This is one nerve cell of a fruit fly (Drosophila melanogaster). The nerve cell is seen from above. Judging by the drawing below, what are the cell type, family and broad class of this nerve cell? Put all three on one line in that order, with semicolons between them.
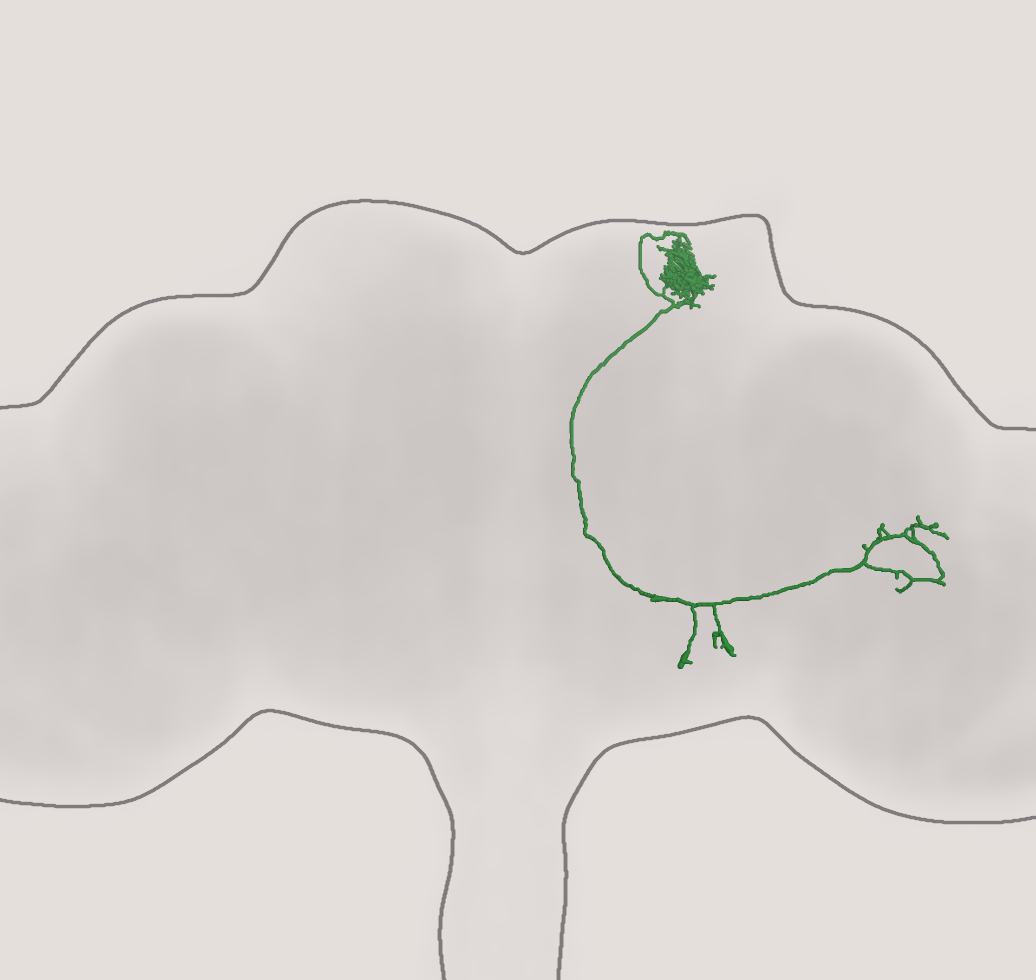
DC3_adPN; hemilineage ALad1; central-brain intrinsic neuron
